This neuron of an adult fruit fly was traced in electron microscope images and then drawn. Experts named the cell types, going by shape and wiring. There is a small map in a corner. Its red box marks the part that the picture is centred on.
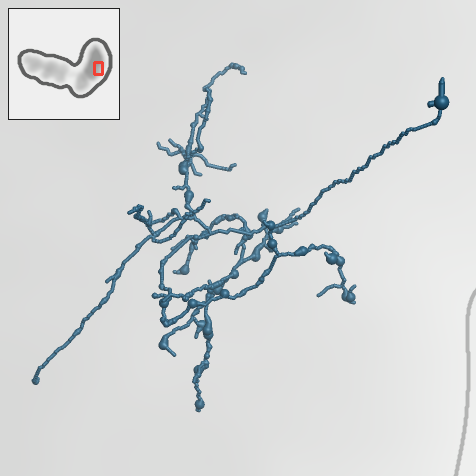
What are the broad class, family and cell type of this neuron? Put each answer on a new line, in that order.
central-brain intrinsic neuron
hemilineage TRdl_b
GNG415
